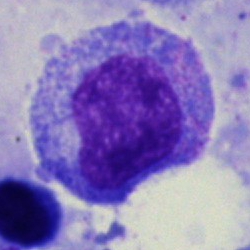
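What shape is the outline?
Roughly round, with a slightly ragged edge.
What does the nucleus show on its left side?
A shallow indentation.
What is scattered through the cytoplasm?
Fine pinkish-purple granules, most visible at the upper right.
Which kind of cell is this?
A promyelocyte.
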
